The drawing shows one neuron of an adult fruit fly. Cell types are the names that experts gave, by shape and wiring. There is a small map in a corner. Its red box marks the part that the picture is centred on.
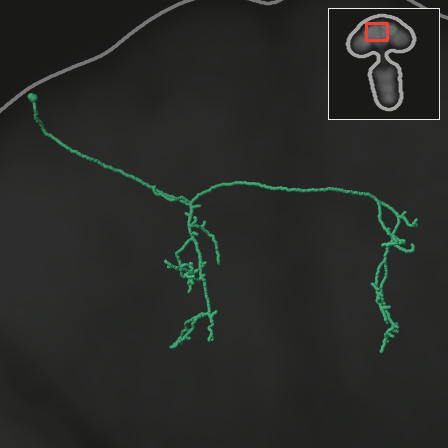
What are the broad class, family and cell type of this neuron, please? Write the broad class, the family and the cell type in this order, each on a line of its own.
central-brain intrinsic neuron
hemilineage AOTUv3_ventral
LAL094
